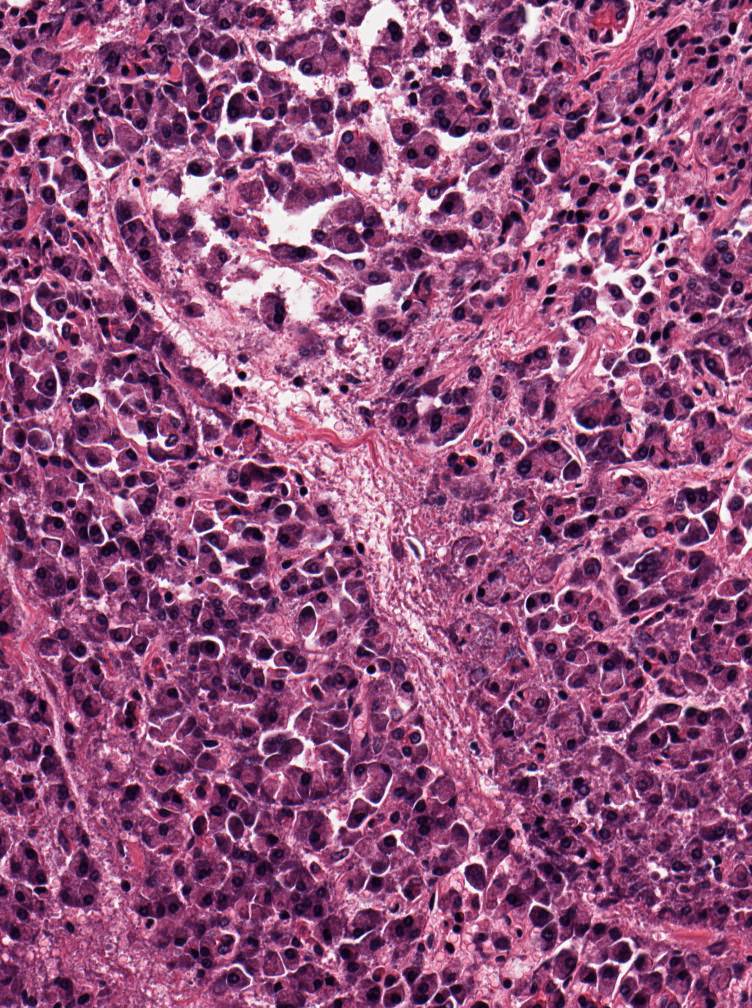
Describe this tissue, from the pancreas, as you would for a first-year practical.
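Follow the pale band of loose fibrous stroma running diagonally from upper left toward lower centre-right; it divides the sheets of cells. Those cells are large and polygonal, with moderate to abundant pink-purple cytoplasm. In the upper centre they hold together loosely, leaving irregular empty spaces.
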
